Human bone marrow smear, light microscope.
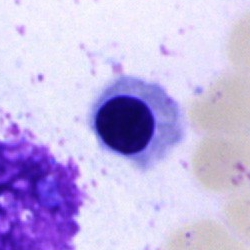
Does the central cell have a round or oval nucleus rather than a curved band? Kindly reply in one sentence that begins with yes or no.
Yes, there is one compact round or oval nucleus in this cell.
